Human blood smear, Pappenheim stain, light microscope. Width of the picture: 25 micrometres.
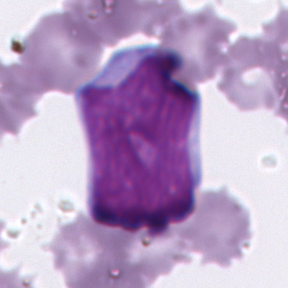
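Myeloblast, the nucleated cell at the centre of a stained peripheral blood smear. Outline roughly rectangular: fairly straight sides, angular corners. Small notch in the top edge near the right corner. Pale elongated cleft near the centre of the nucleus. No distinct granules seen.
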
